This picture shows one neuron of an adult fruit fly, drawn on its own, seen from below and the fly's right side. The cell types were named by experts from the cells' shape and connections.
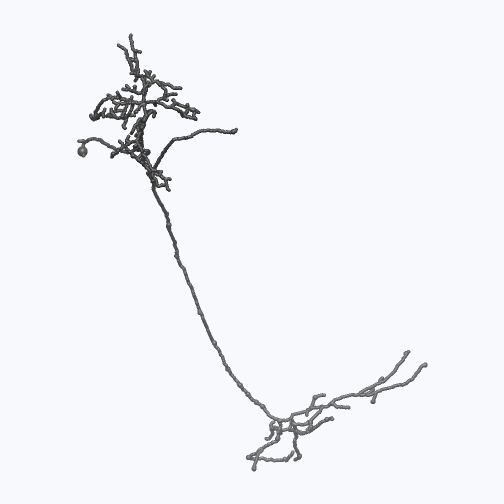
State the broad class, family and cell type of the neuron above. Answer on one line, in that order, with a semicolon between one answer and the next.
central-brain intrinsic neuron; hemilineage DM4_ventral; CB1980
